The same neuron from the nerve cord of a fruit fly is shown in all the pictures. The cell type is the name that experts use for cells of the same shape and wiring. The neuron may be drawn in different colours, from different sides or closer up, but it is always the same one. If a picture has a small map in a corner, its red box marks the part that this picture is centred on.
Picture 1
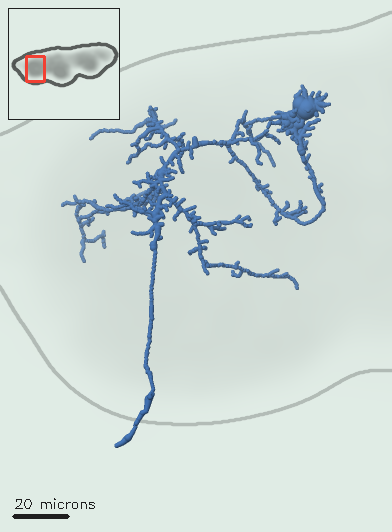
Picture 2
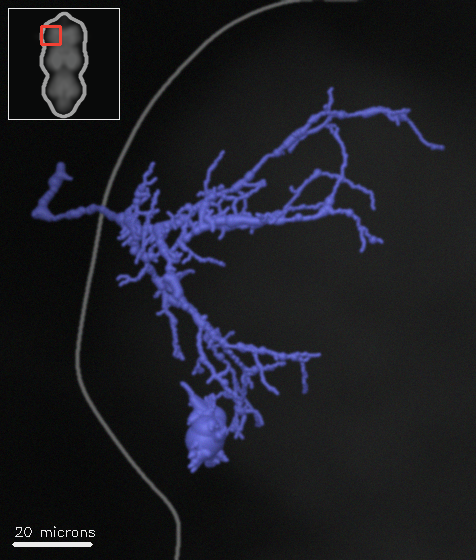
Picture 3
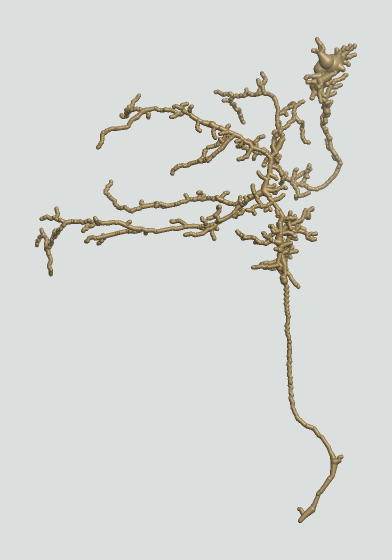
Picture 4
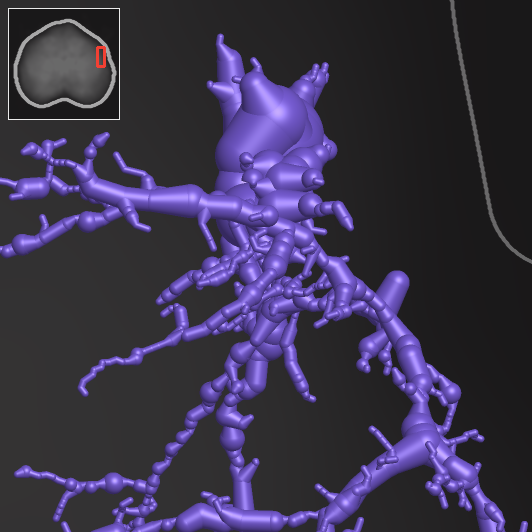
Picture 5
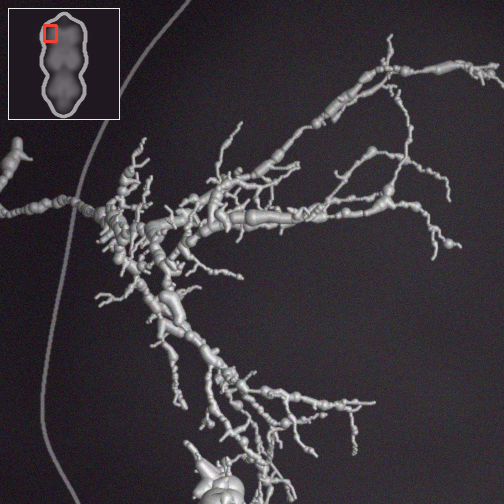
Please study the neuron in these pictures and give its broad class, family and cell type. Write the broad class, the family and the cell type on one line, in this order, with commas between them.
motor neuron of the nerve cord, hemilineage 20B.21B.22B, Sternal posterior rotator MN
